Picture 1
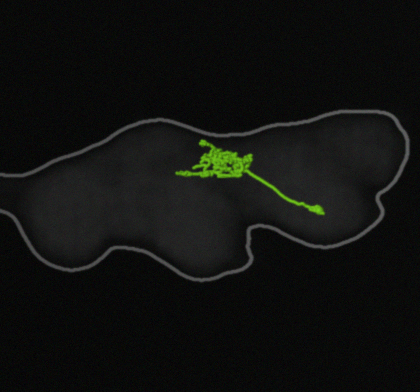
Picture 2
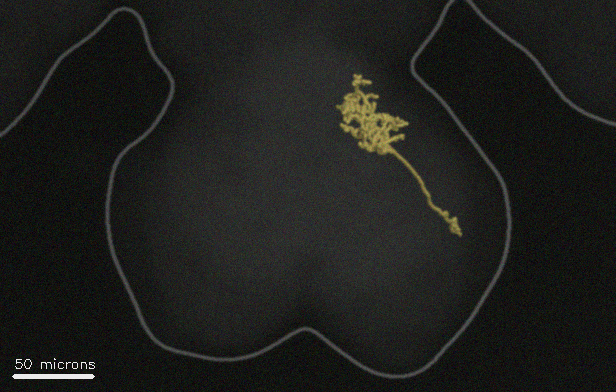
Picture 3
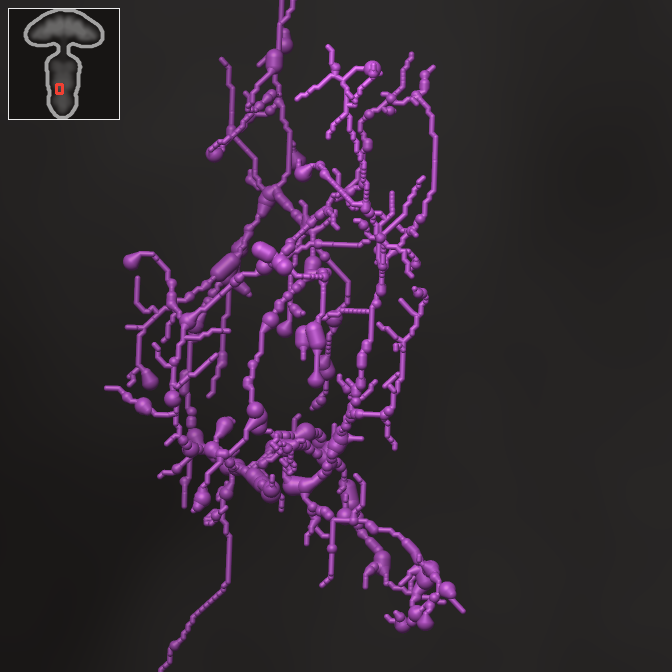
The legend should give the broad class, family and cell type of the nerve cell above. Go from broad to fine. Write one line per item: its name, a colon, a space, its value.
broad class: nerve-cord intrinsic neuron
family: hemilineage 16B
cell type: IN16B066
